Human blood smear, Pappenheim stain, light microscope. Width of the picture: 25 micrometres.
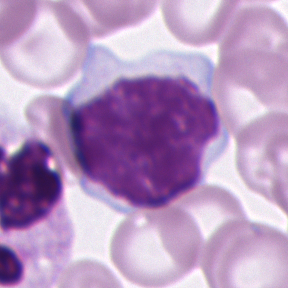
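Typical lymphocyte, the nucleated cell at the centre of a stained peripheral blood smear. Its nucleus, about 13 by 11 micrometres, fills most of the cell. The cytoplasm is widest above the nucleus and contains no visible vacuoles. The outline is irregular, with small pointed projections of cytoplasm.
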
